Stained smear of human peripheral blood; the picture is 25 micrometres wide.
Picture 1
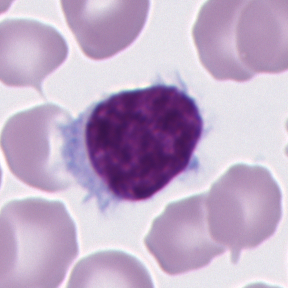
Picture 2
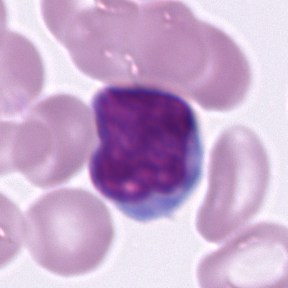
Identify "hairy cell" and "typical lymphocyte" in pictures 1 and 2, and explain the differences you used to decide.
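Picture 1 is the hairy cell; picture 2 is the typical lymphocyte. The clearest difference is the edge: fine hair-like projections fringe the margin of the hairy cell, most prominently on the left side, while the lymphocyte's border is smooth, without projections. In the hairy cell the nucleus sits off-centre toward the right, leaving more cytoplasm on the left; it is about 10 micrometres across in a cell of about 13 by 10 micrometres, and fills about 80% of the cell's area. The lymphocyte's nucleus is a single unlobed mass with a roughly squarish outline. Both have pale blue cytoplasm and dark purple, coarsely clumped chromatin.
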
